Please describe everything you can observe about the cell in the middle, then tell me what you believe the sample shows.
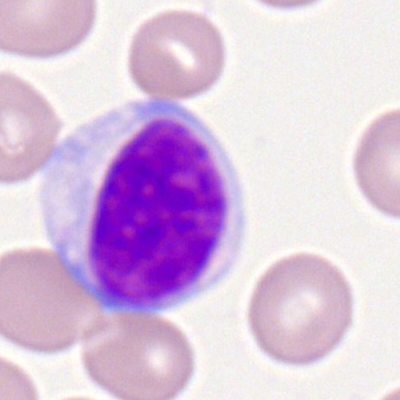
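Smooth round outline. Chromatin dark purple and clumped, with scattered paler patches. Pale blue cytoplasm in a broad crescent on the left side; no granules visible. Cell type: lymphocyte.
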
